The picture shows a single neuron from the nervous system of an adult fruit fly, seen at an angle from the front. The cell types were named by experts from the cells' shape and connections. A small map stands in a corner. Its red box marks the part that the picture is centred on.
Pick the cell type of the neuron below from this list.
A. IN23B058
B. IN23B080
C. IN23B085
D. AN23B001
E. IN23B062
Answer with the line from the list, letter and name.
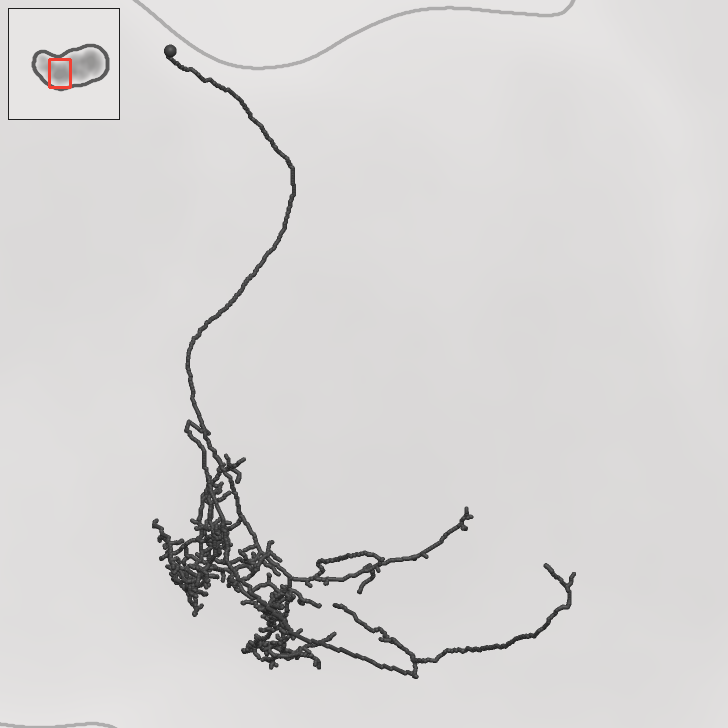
B. IN23B080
